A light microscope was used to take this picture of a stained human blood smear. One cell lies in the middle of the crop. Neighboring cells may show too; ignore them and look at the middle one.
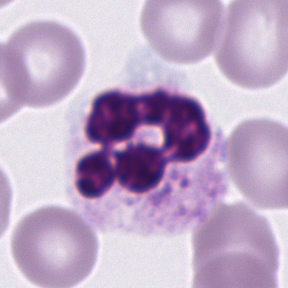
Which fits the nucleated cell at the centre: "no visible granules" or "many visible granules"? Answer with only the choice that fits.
Many visible granules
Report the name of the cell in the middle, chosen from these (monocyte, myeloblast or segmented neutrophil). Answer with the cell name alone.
segmented neutrophil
